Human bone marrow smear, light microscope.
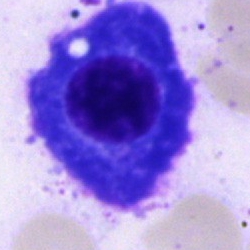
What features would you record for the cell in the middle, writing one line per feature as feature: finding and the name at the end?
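Chromatin: dark purple, looks dense
Cytoplasm: abundant, deep blue
Around the nucleus: a slightly paler ring of cytoplasm
Vacuole: just one, small and clear, in the upper left cytoplasm
Name: plasma cell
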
